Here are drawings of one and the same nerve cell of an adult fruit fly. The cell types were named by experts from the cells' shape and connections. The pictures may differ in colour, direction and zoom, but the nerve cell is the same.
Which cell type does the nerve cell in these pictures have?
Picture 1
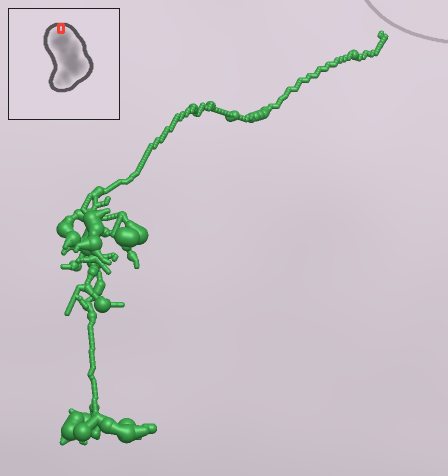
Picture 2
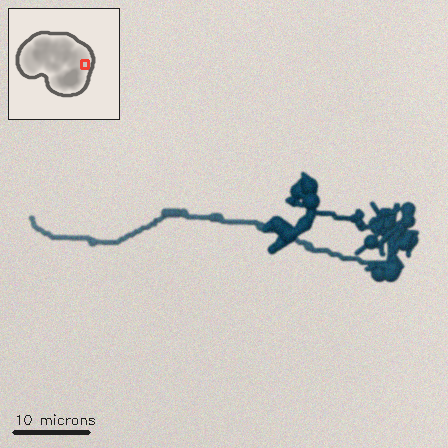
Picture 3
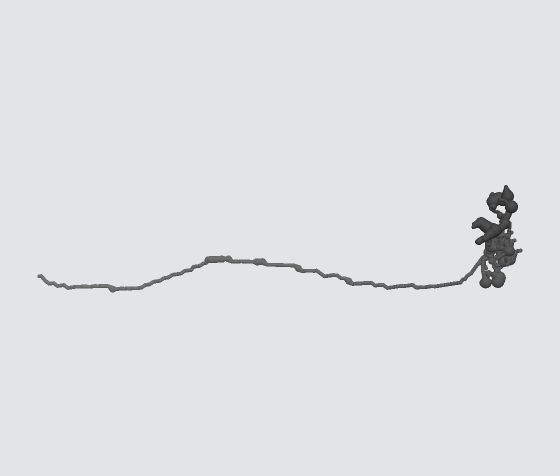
L5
